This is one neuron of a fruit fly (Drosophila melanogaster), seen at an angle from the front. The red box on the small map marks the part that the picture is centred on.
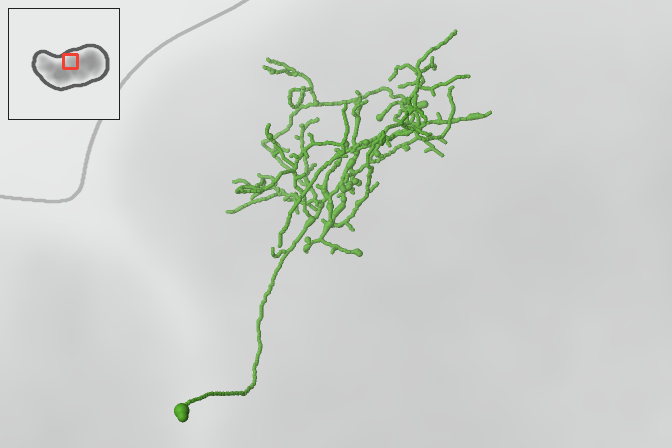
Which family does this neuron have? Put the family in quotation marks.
"hemilineage SLPav3"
